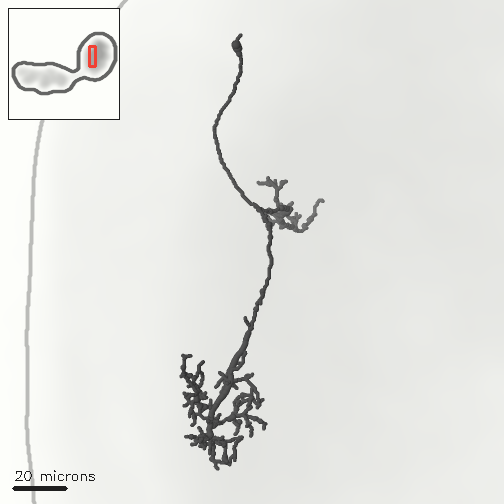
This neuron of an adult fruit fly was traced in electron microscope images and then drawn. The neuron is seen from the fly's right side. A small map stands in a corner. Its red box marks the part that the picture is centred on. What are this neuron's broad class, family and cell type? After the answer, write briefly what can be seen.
Its broad class is visual projection neuron. Its family is hemilineage VPNd1. Its cell type is LC22. By the scale bar it is about 170 microns tall in this view. Dozens of branch ends can be seen.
